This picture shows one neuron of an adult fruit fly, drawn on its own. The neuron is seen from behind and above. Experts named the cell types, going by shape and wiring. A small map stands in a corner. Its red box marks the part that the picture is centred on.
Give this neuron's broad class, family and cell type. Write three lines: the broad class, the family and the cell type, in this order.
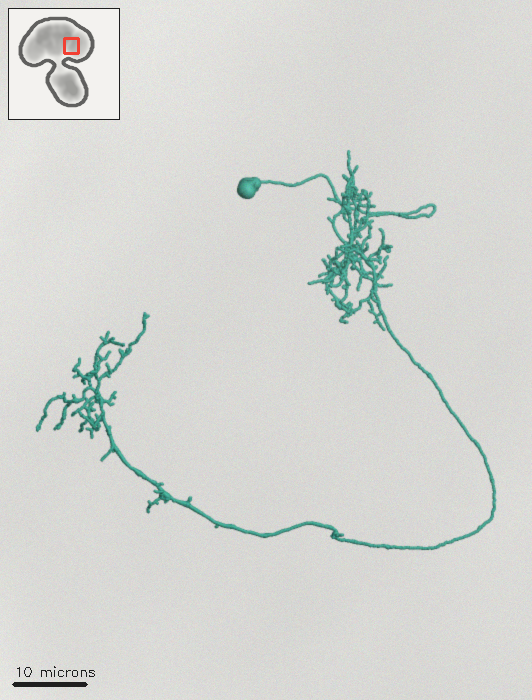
optic-lobe intrinsic neuron
Tm
Tm5Y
